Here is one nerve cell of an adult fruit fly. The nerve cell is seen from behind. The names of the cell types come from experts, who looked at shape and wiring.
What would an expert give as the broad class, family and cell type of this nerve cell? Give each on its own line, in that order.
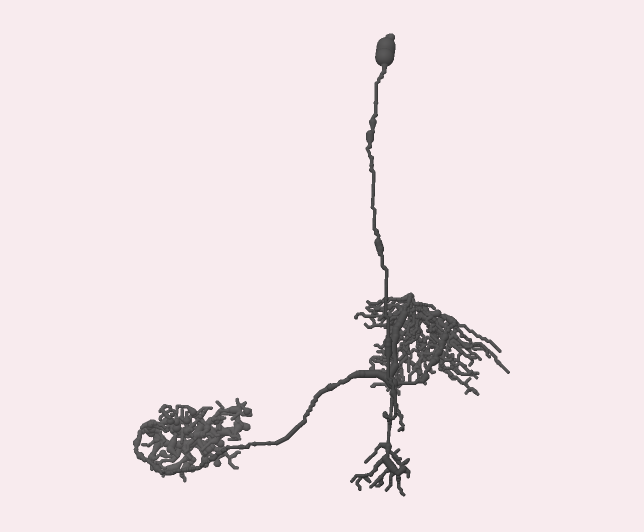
central-brain intrinsic neuron
class CX
hDeltaE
